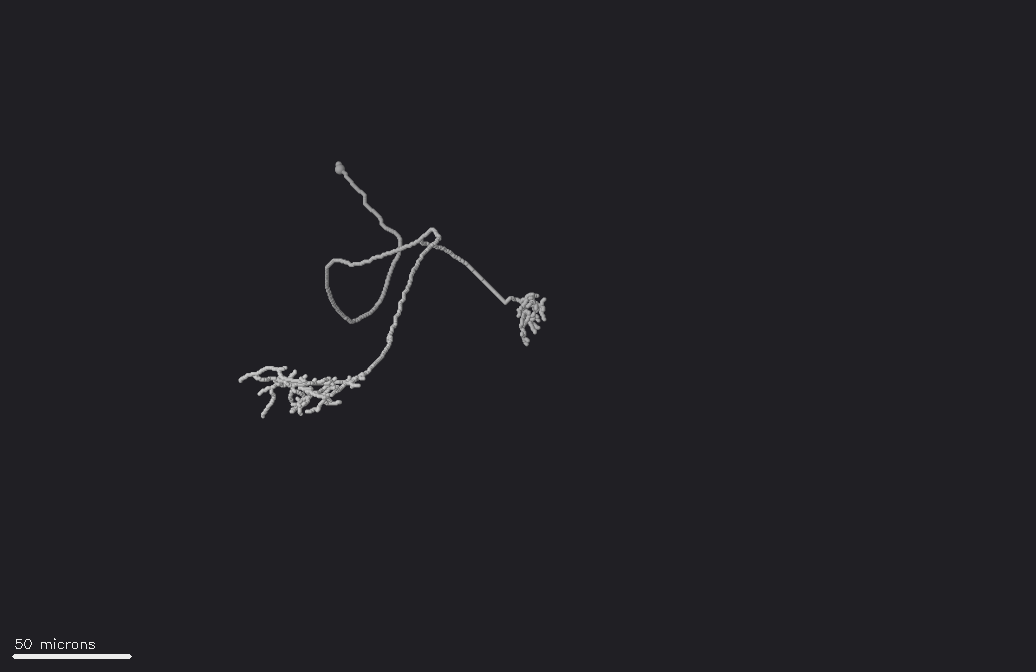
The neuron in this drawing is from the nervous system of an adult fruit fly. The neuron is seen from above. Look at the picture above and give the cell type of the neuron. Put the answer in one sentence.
The cell type is SA2_c.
